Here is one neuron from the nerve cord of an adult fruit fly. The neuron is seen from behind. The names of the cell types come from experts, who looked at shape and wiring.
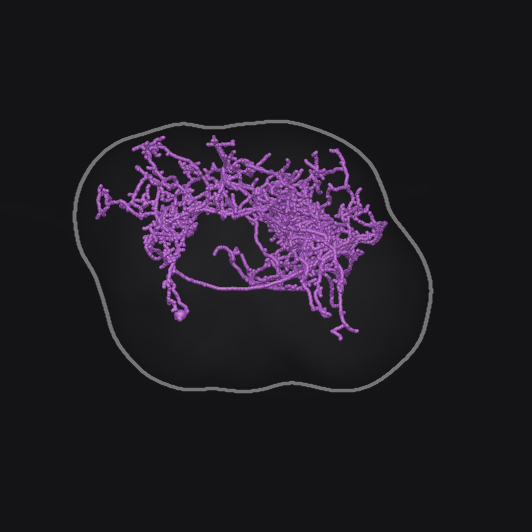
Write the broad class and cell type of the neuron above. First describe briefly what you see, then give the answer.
As drawn here it is wider than it is tall. Its broad class is ascending neuron. It is of cell type ANXXX008.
